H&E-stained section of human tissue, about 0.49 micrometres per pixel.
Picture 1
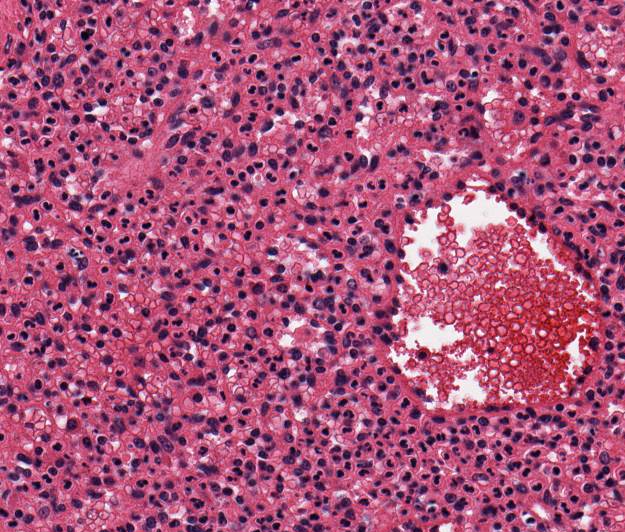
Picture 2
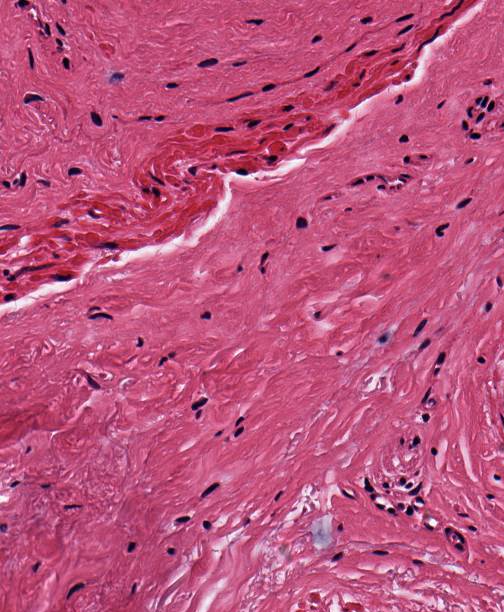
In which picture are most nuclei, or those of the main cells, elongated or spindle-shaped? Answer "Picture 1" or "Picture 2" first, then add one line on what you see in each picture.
Picture 2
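In picture 1: Most nuclei are small, round and darkly stained.
In picture 2: Most nuclei are small, dark and elongated, lying along the fibres.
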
